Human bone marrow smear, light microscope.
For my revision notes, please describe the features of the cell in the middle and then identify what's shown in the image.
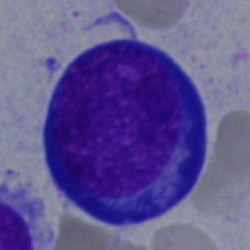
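Smooth and round to slightly oval, the cell has its nucleus off-centre toward the upper left. Finely stippled purple chromatin fills the nucleus, without coarse dark clumps. The cytoplasm is a deep blue. This is a proerythroblast.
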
